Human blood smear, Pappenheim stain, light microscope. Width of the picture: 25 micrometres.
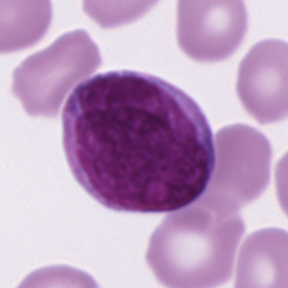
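Myeloblast, the central cell of a stained peripheral blood smear. Checked in turn: the outline is smooth and unbroken, without surface projections; the cytoplasm is only a thin rim around the nucleus; a small round paler spot lies near the lower edge of the nucleus; and no vacuoles appear in the cytoplasm.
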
